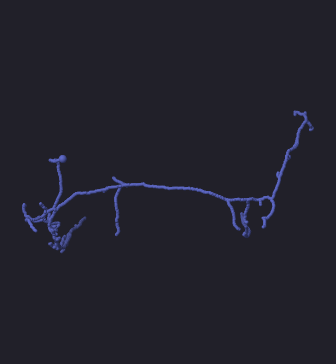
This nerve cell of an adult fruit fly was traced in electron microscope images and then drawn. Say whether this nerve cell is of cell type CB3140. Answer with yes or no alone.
no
